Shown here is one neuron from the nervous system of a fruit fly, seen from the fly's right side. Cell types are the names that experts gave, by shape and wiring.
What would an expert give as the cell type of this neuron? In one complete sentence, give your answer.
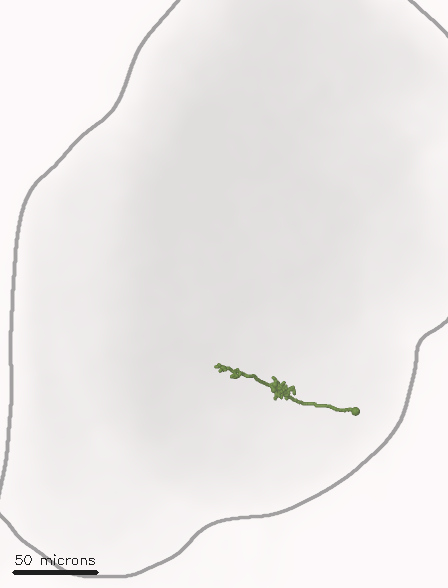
With respect to cell type, this neuron is Mi9.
